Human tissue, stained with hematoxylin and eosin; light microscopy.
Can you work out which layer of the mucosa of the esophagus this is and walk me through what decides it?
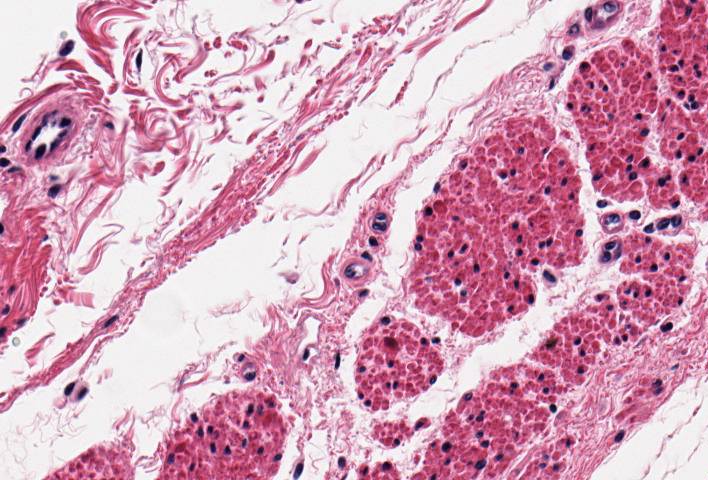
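I'd call it smooth muscle: the rounded bundles filling the right half and lower edge. They're deeply eosinophilic, and looser connective tissue separates them.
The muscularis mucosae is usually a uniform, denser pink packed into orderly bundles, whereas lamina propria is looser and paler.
Their nuclei are small, round and darkly stained; small vessels sit in the septa on the right.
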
